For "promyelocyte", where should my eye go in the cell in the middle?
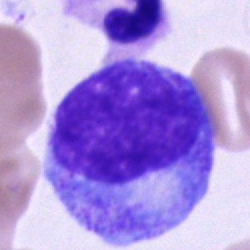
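In this promyelocyte I see dark purple, finely stippled chromatin, which fits.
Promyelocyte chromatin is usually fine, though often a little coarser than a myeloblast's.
The moderate rim of blue cytoplasm, lying mainly below the nucleus, fits as well.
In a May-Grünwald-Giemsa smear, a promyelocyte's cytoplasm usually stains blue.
So do the fine purple granules scattered through it.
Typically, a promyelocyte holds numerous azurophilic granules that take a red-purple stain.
Just below the nucleus I also notice a paler zone of cytoplasm.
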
